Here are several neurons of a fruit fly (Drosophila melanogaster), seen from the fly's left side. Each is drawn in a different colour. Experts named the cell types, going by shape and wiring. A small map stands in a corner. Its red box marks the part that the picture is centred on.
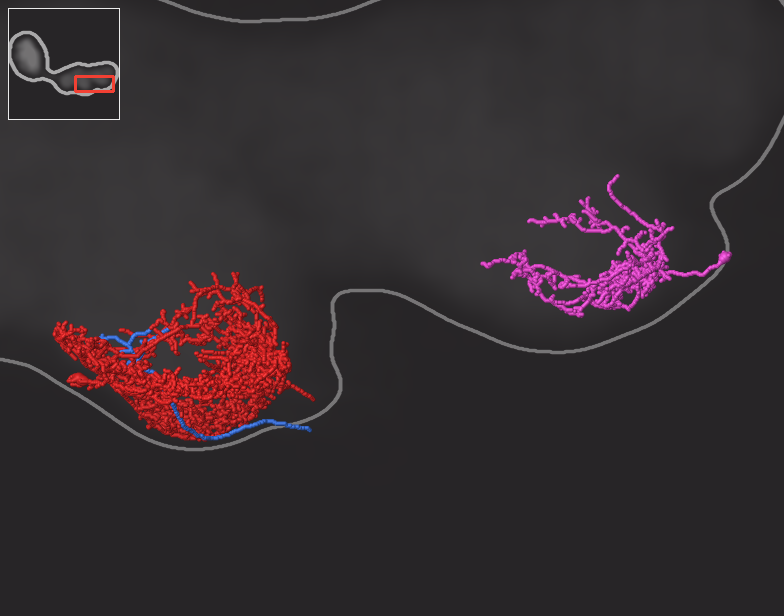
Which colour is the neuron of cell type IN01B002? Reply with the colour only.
red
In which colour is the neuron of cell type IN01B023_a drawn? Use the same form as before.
magenta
